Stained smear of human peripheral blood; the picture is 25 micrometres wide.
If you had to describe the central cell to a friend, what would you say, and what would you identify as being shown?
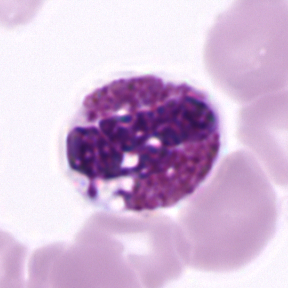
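Smooth, roughly oval outline, about 14 by 12 micrometres. Only a narrow rim of pale cytoplasm shows, mostly at the lower left edge. Near the centre there are a few small clear, unstained spots among the granules. Red cells lie against it on the right and lower side. It's an eosinophil.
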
